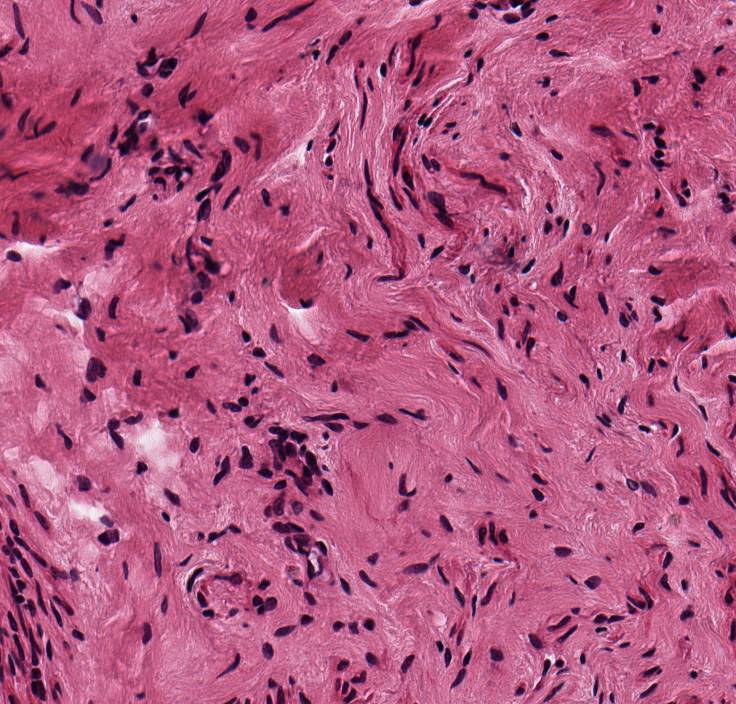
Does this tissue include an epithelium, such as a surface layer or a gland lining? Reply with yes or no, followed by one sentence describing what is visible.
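No. No epithelium is present anywhere in the field.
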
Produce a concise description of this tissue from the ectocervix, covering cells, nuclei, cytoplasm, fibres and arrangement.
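Wavy collagen bundles running in varying, swirling directions fill the whole field. Spindle cells are present, but their cytoplasm cannot be distinguished from the surrounding pink fibres. Small capillary-sized vessels with clustered nuclei are scattered through the stroma, one of them near the lower centre. Toward the left side lie paler, looser patches of stroma.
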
